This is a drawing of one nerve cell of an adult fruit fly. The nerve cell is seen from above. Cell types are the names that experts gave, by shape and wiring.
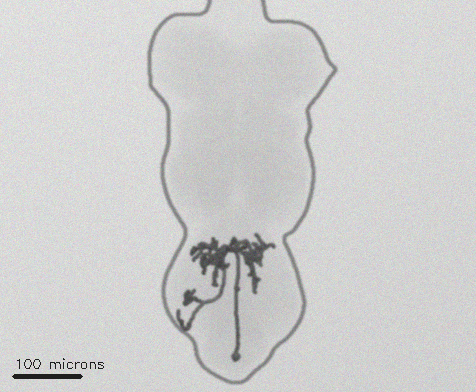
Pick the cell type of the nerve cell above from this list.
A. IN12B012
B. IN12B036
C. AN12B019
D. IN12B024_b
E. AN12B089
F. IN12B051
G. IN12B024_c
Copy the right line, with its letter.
F. IN12B051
